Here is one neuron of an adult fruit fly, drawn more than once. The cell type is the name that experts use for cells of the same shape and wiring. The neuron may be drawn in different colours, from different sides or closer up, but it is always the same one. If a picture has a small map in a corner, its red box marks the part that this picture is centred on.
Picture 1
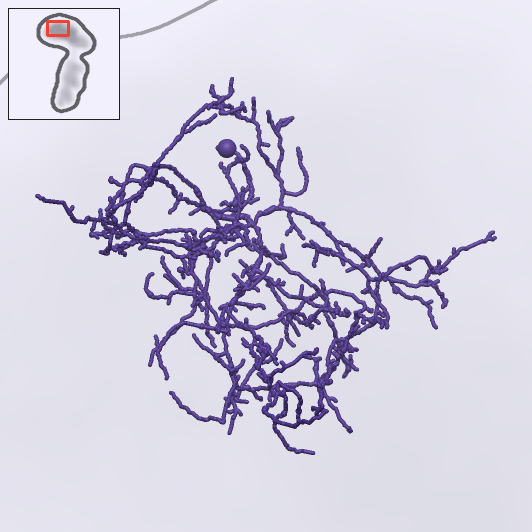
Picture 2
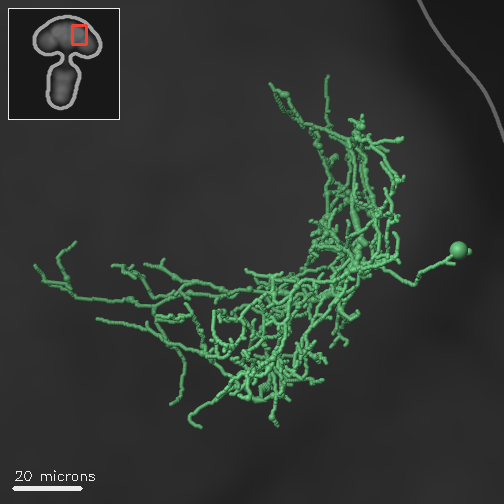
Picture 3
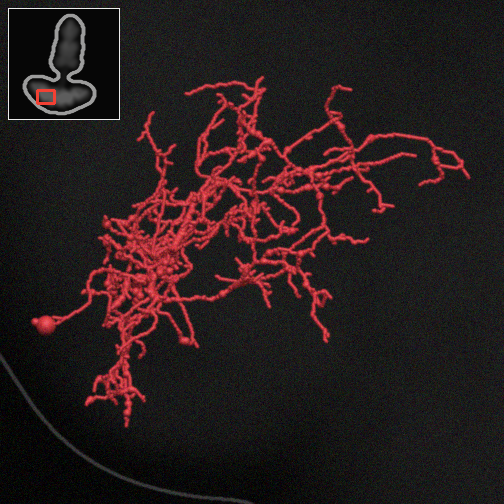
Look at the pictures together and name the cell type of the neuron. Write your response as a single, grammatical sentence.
The cell type that fits this neuron is AVLP126.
